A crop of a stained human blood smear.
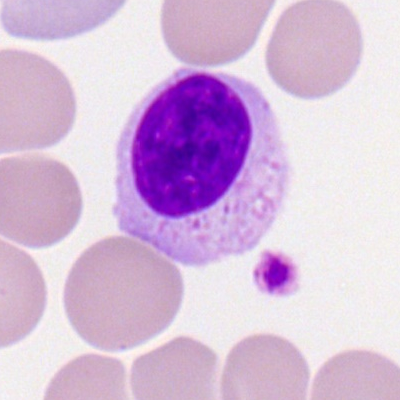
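Lymphocyte. Its nucleus, with dense, dark purple chromatin, sits toward the upper left of the cell. Fine pink-purple granules are scattered through the pale lilac cytoplasm.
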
